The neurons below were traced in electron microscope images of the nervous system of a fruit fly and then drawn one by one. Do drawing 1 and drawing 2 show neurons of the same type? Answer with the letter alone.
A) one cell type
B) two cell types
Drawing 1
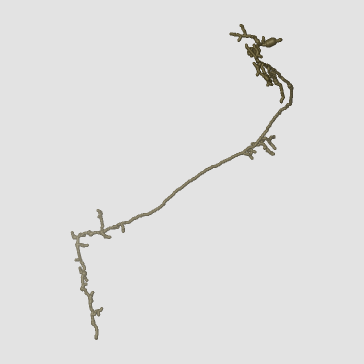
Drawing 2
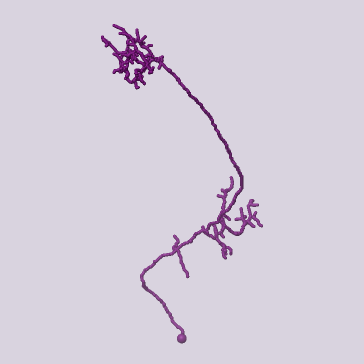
A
